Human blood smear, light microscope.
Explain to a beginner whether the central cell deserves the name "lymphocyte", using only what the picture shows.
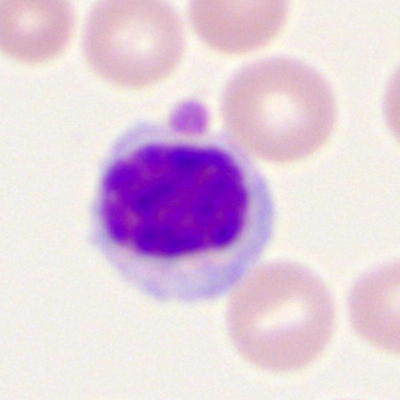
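Yes, lymphocyte is the right name for this cell. What speaks for it is the chromatin, dark purple and coarsely clumped.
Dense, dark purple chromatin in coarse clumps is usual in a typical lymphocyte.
Beyond that, the outline is roughly round with slightly uneven edges, the cytoplasm is pale bluish-grey without coarse, prominent granules, and a small round purple body touches the top edge of the cell. Nothing seen here calls for monocyte instead.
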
